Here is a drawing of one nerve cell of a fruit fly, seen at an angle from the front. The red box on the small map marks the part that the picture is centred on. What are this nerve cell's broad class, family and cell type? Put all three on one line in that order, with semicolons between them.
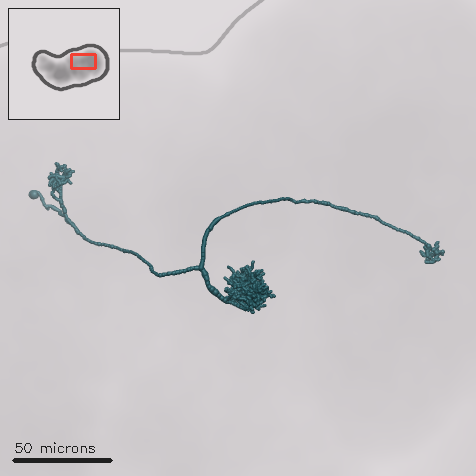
central-brain intrinsic neuron; class CX; EPG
